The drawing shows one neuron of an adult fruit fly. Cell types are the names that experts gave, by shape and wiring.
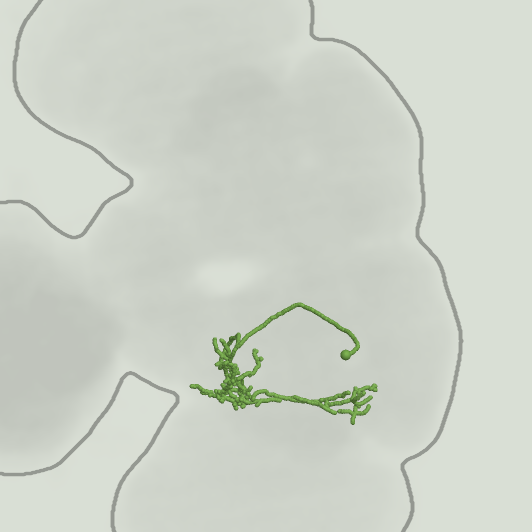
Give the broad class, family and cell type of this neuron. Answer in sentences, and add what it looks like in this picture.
Its broad class is central-brain intrinsic neuron. The family is hemilineage WEDd1. It is of cell type WEDPN8D. As drawn here it is wider than it is tall.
